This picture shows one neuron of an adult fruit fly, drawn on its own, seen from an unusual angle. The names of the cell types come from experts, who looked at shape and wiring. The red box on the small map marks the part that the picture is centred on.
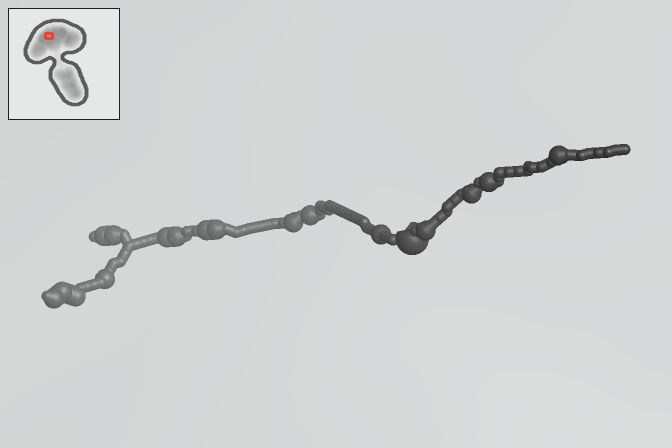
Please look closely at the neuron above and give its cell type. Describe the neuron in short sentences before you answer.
It is in the brain and does not reach the nerve cord. No cell body is drawn. It has a dozen or fewer branch ends. This is a sensory neuron entering the brain. The cell type is ORN_VC3.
